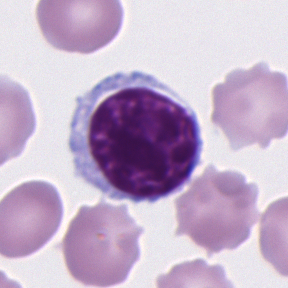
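typical lymphocyte, the central cell in this stained peripheral blood smear. Its nucleus sits off centre, pushed towards the right, and the rim of cytoplasm is wider on the left than on the right. You won't find a nucleolus in the nucleus. The outer edge of the cytoplasm is a bit ragged, not smooth.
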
